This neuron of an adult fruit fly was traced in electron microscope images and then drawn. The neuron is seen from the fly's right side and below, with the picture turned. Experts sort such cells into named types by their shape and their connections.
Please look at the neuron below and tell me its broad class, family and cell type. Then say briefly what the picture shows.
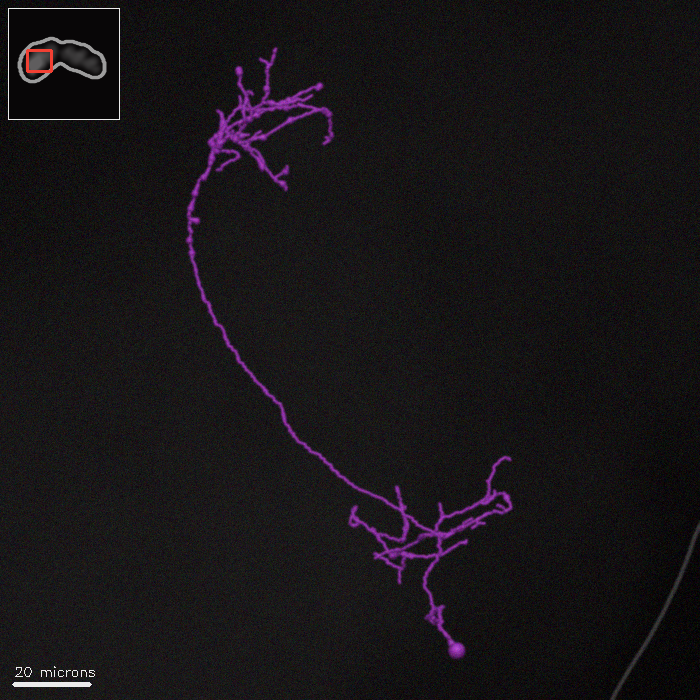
This is a central-brain intrinsic neuron. Its family is hemilineage DM6_posterior. It is of cell type CB1523. By the scale bar it is about 160 microns tall in this view. Dozens of branch ends can be seen.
